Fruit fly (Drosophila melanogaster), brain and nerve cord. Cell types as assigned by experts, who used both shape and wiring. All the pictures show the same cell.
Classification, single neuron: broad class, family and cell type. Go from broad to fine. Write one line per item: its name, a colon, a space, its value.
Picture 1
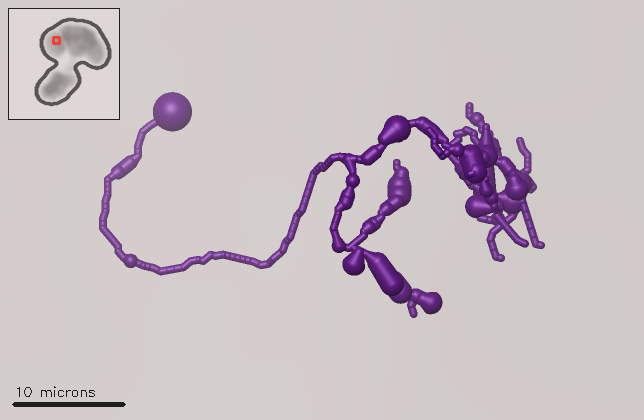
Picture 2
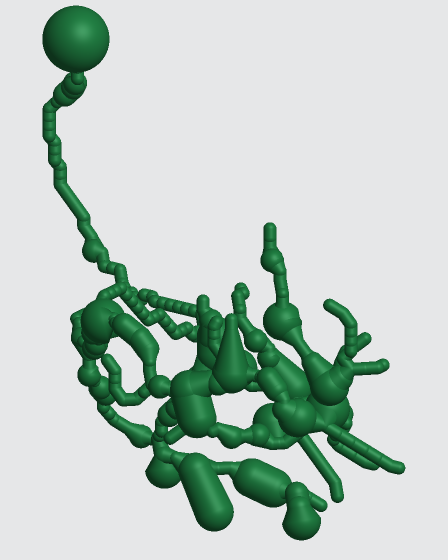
broad class: optic-lobe intrinsic neuron
family: T
cell type: T5b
